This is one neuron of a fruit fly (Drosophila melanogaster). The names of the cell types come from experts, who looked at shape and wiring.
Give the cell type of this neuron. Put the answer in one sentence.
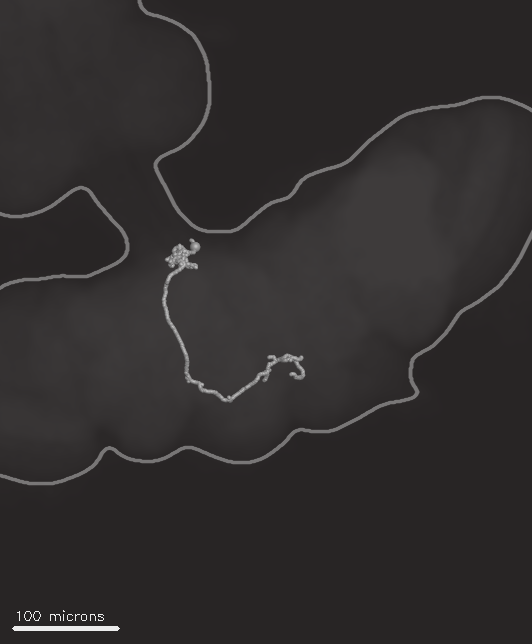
The cell type is KCg-m.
